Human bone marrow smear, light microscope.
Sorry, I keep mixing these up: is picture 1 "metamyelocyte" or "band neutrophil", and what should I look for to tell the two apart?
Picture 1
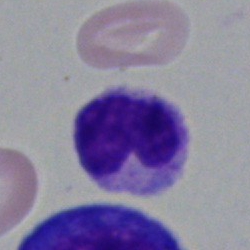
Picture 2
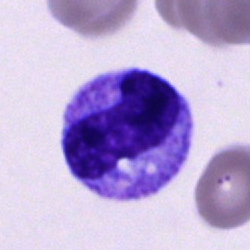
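The metamyelocyte appears in picture 1, and the band neutrophil in picture 2. In picture 1 the cell has a roughly round outline, and an indented nucleus, its notch opening toward the bottom, fills most of it. The chromatin stains a dense, dark purple, while the pale greyish-lilac cytoplasm is gathered mostly at the bottom, in and around the nuclear notch. In picture 2 the outline is round and smooth, and the nucleus forms a curved band running diagonally across the cell, with pale lilac-purple cytoplasm on both sides of it, at upper left and lower right. Its chromatin is dark purple and coarsely clumped, and no nucleoli are visible.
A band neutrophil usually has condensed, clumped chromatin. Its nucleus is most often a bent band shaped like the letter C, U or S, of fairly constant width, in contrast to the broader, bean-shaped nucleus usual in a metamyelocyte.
The chief difference between the two pictures therefore lies in the nucleus: indented in picture 1, drawn out into a curved band in picture 2. Red cells lie near the band neutrophil, though none touches it.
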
